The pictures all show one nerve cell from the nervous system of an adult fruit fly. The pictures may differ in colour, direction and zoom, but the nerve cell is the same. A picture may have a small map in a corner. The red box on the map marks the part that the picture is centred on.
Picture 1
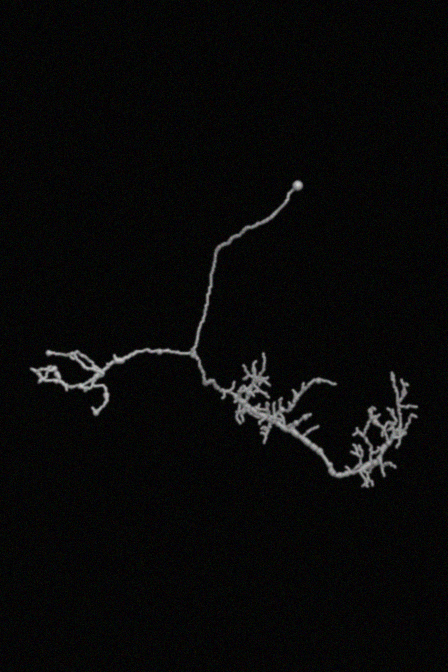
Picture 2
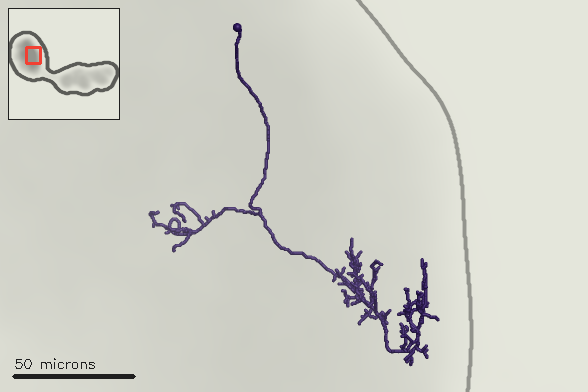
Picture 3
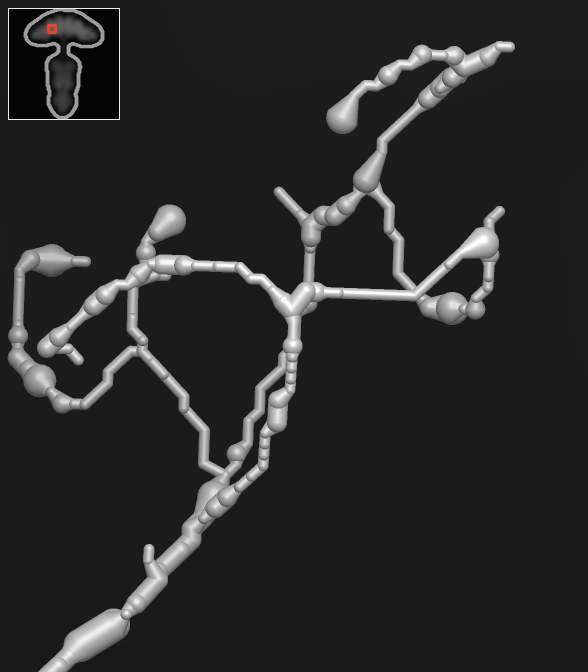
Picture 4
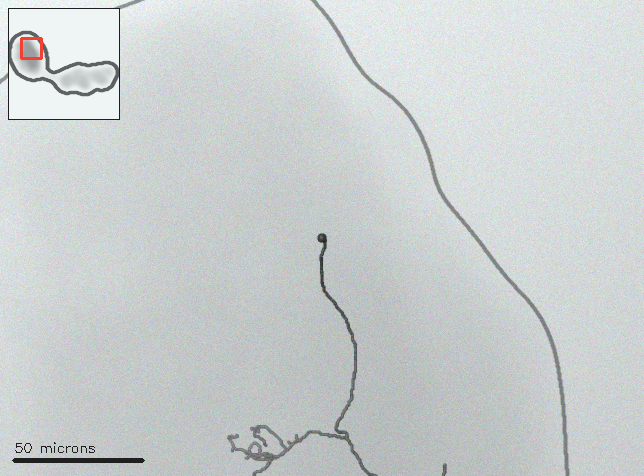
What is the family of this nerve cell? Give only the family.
hemilineage VPNd1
